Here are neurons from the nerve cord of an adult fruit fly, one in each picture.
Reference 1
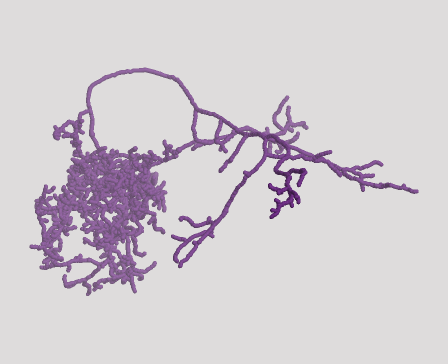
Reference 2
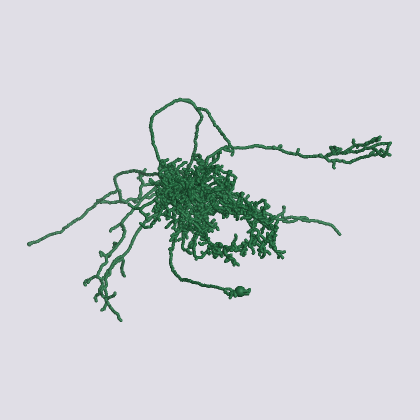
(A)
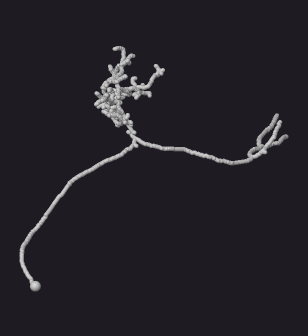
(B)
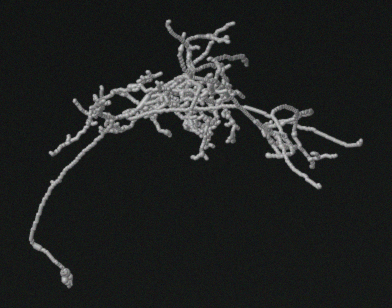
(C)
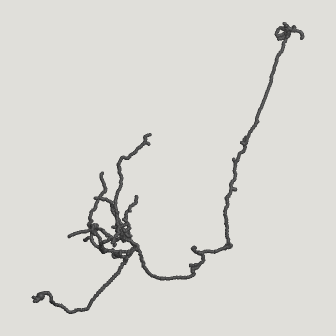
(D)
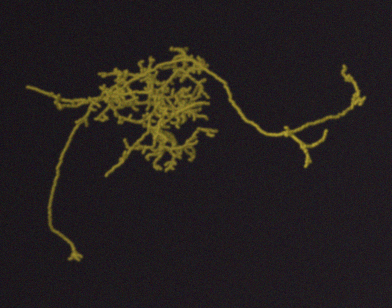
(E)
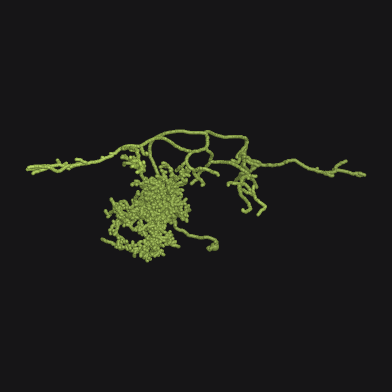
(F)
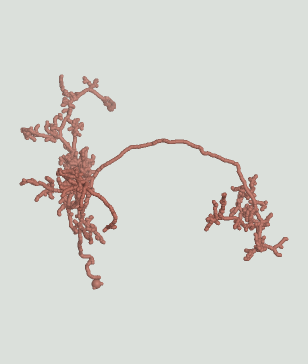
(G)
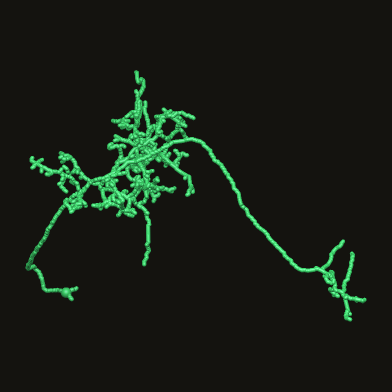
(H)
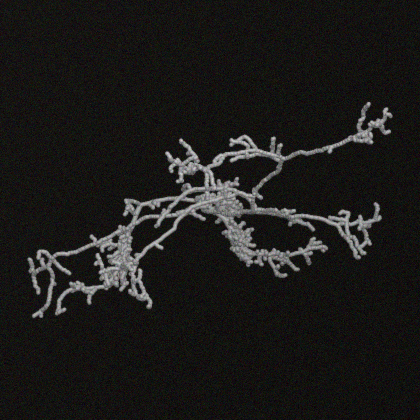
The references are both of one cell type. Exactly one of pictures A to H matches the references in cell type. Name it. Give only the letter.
E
